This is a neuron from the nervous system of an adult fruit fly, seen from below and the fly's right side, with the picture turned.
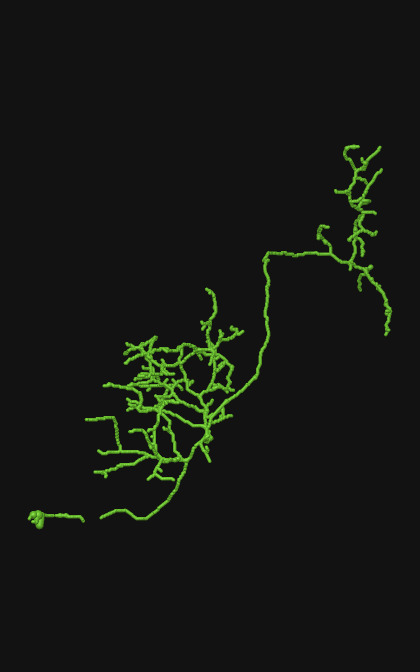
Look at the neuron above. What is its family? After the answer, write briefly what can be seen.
Its family is hemilineage VLPd&p1_posterior. It is a central-brain intrinsic neuron. The picture shows dozens of branch ends. As drawn here it is about as wide as it is tall.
